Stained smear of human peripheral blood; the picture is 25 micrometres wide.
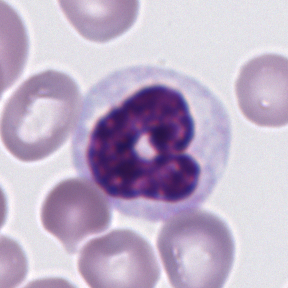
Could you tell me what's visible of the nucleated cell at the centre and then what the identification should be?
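A ring-shaped nucleus curves around a small clear hole. It is surrounded by a moderate rim of pale lilac-blue cytoplasm, which holds neither coarse orange granules nor vacuoles. This is a band neutrophil.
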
